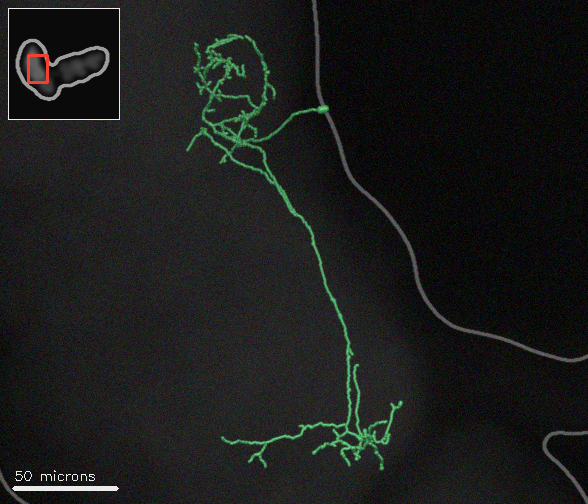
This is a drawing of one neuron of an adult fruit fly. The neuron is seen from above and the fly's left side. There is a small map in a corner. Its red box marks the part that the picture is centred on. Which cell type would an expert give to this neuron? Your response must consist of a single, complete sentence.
Under cell type classification, the neuron is CB1980.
